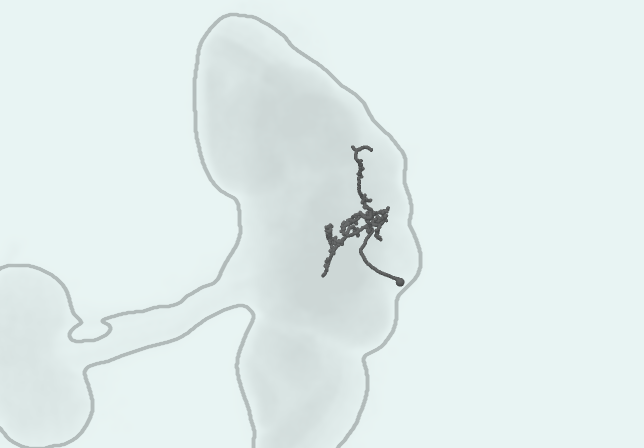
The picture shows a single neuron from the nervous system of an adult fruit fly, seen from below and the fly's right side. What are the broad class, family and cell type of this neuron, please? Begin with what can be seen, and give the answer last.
It lies in the brain. In this view it is taller than it is wide. It is a central-brain intrinsic neuron. Its family is hemilineage CREl1. It is of cell type LHAV9a1_a.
